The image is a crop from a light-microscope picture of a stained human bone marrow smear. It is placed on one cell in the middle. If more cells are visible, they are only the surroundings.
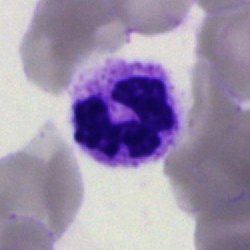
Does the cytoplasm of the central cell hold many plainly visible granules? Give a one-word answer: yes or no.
Yes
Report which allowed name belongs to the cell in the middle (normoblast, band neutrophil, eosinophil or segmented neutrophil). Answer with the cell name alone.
segmented neutrophil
